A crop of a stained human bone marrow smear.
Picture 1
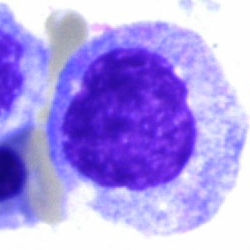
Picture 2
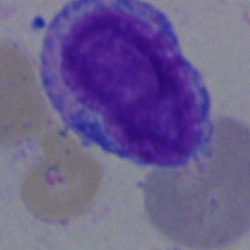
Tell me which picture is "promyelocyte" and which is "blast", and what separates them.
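Picture 1's your promyelocyte, picture 2 the blast. In the promyelocyte the nucleus sits toward the left, the cytoplasm is abundant with a wider band on the right, and the outline is irregular, bumpy along the right side. The blast has only a narrow rim of blue cytoplasm, widest on its left, around a nucleus that is deep purple throughout, and its border is ragged with small blebs.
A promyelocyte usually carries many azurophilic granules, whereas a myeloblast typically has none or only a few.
Fine pinkish-purple granules are scattered through the promyelocyte's cytoplasm.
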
